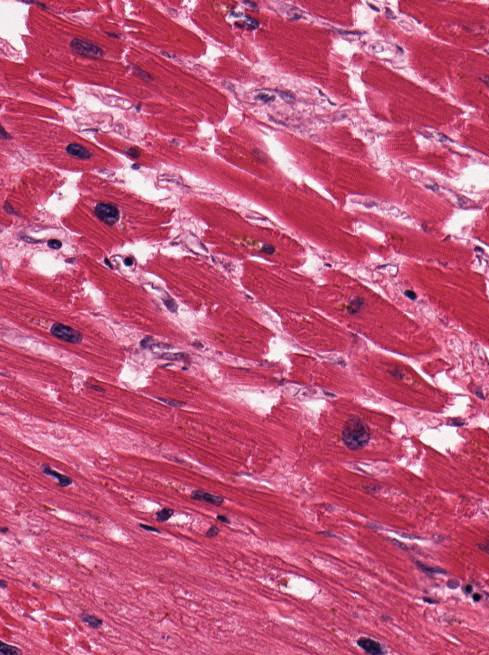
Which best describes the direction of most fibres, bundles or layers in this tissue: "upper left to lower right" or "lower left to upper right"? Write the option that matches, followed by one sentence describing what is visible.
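Upper left to lower right. Muscle fibres fill the whole field and run obliquely from upper left toward lower right.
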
